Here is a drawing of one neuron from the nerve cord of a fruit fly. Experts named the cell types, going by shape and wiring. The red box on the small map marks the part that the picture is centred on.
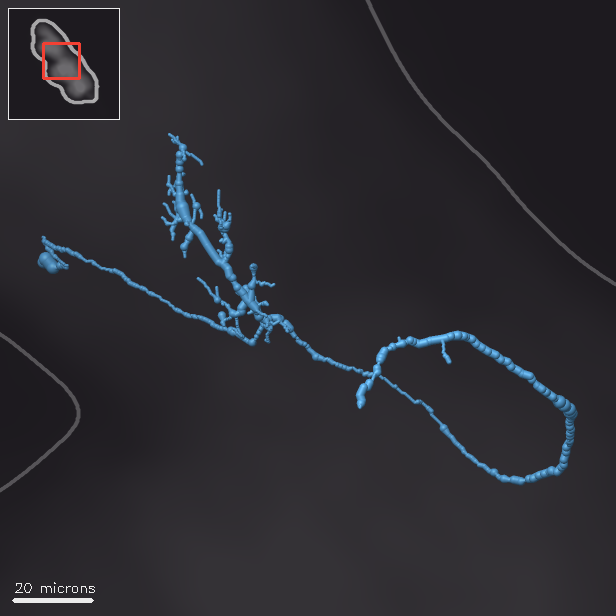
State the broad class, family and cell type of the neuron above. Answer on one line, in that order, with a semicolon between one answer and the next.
nerve-cord intrinsic neuron; hemilineage 18B; IN18B038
